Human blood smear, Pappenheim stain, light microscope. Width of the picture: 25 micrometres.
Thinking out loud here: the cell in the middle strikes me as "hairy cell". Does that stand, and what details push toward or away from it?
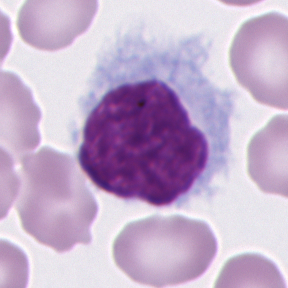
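Start with the cytoplasm: it's a pale, faint blue, which sits well with hairy cell.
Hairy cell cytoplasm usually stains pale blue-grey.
There are no granules in it either, and that goes with hairy cell too.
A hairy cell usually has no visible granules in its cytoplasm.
Beyond that, the outer edge of the cytoplasm breaks up into fine, hair-like wisps, and no vacuoles are visible. The nucleus is about 11 micrometres across with a tiny black dot on its upper part, and the red cells on the left have scalloped edges. So yes, hairy cell fits, and I'd keep it over monocyte.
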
